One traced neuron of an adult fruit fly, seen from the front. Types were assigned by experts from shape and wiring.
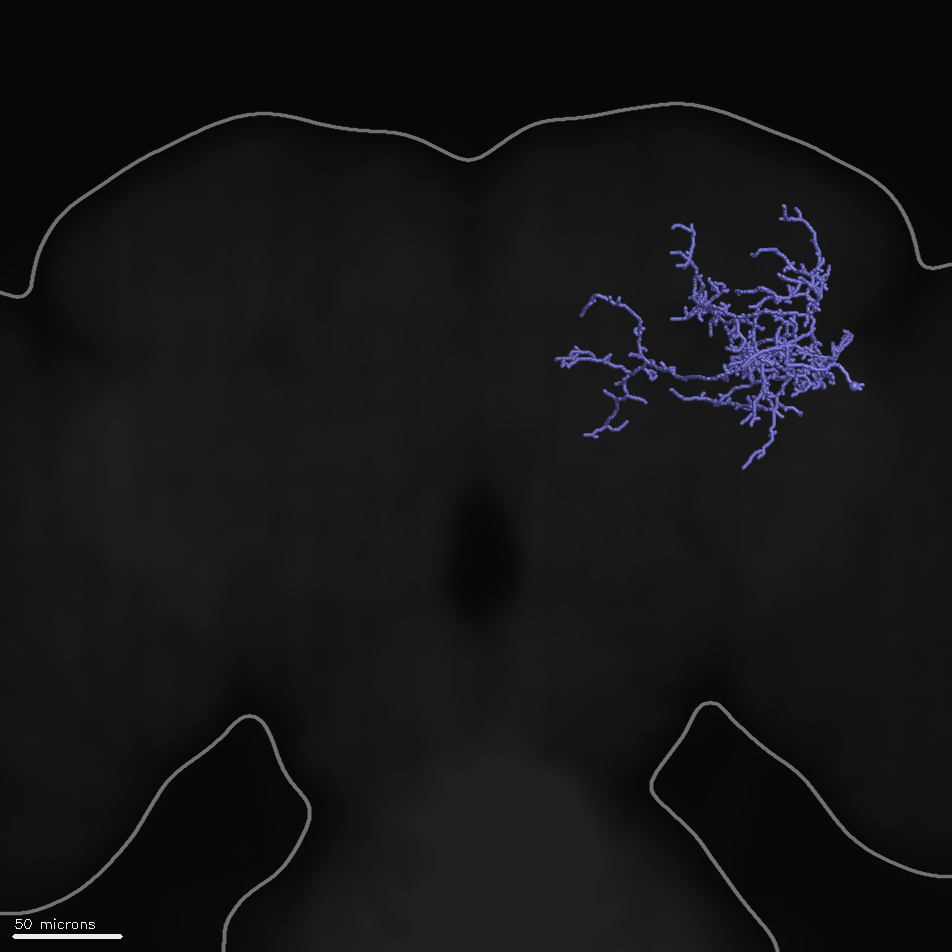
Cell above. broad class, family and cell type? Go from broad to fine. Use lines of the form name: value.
broad class: central-brain intrinsic neuron
family: hemilineage SLPa&l1_anterior
cell type: CL080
